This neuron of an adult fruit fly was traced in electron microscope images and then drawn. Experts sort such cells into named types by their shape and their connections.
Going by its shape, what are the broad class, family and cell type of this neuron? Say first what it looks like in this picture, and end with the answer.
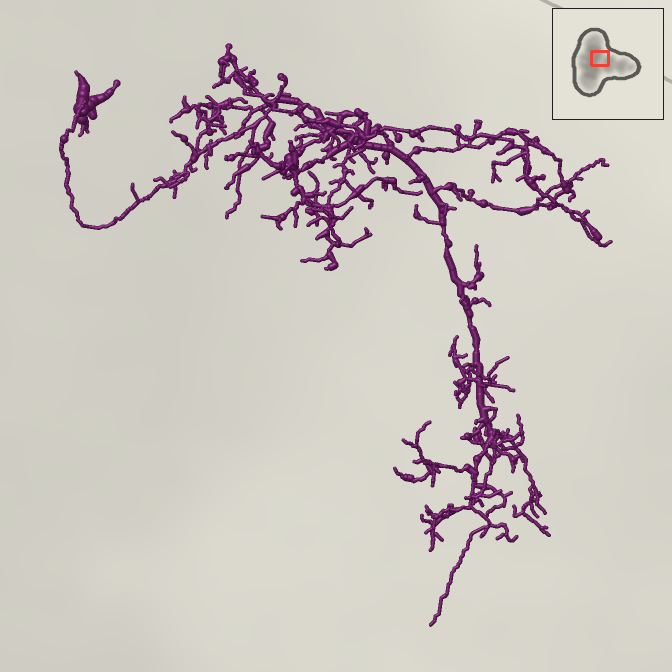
The picture shows more than a hundred branch ends. As drawn here it is about as wide as it is tall. Its broad class is nerve-cord intrinsic neuron. Its family is hemilineage 13A. The cell type is IN13A027.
